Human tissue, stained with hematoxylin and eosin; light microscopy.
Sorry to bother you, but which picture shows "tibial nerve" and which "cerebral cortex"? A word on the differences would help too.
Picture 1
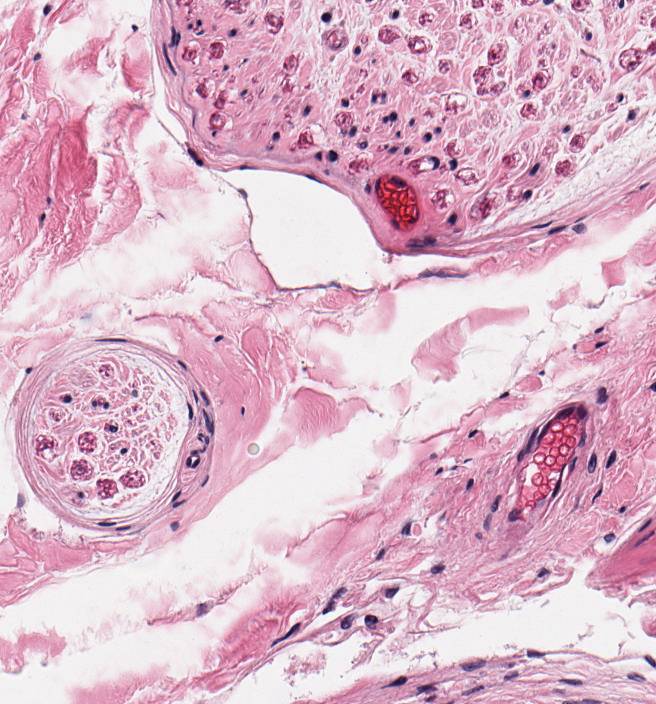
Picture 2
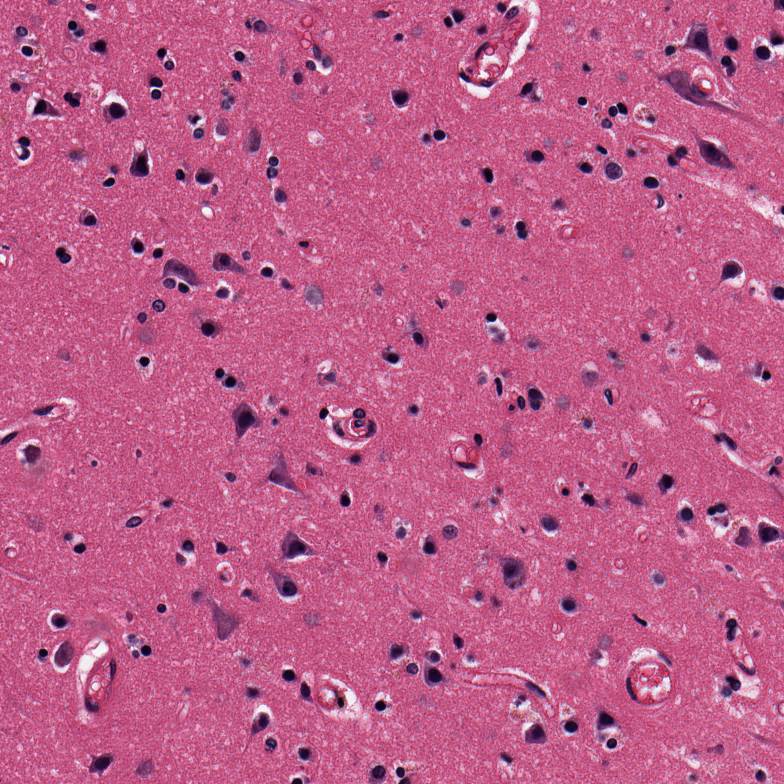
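Answer: picture 1 shows tibial nerve, picture 2 cerebral cortex. Picture 1 has a large cross-cut nerve fascicle filling the top and a small round fascicle at the left middle. Their fibres, cut across, appear as round profiles, with small dark nuclei scattered among them in the top fascicle. In picture 2, cells lie singly and fairly evenly scattered, not in glands, nests or layers, in a finely granular, fibrillary pink matrix without collagen bundles. Most are small round cells with dark, densely stained nuclei and little visible cytoplasm.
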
